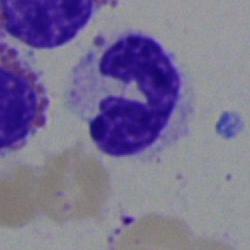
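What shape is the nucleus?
It curves into a C or horseshoe, open toward the left.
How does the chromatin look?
Deep purple, condensed and clumped, with no nucleoli to be seen.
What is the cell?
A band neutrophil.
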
